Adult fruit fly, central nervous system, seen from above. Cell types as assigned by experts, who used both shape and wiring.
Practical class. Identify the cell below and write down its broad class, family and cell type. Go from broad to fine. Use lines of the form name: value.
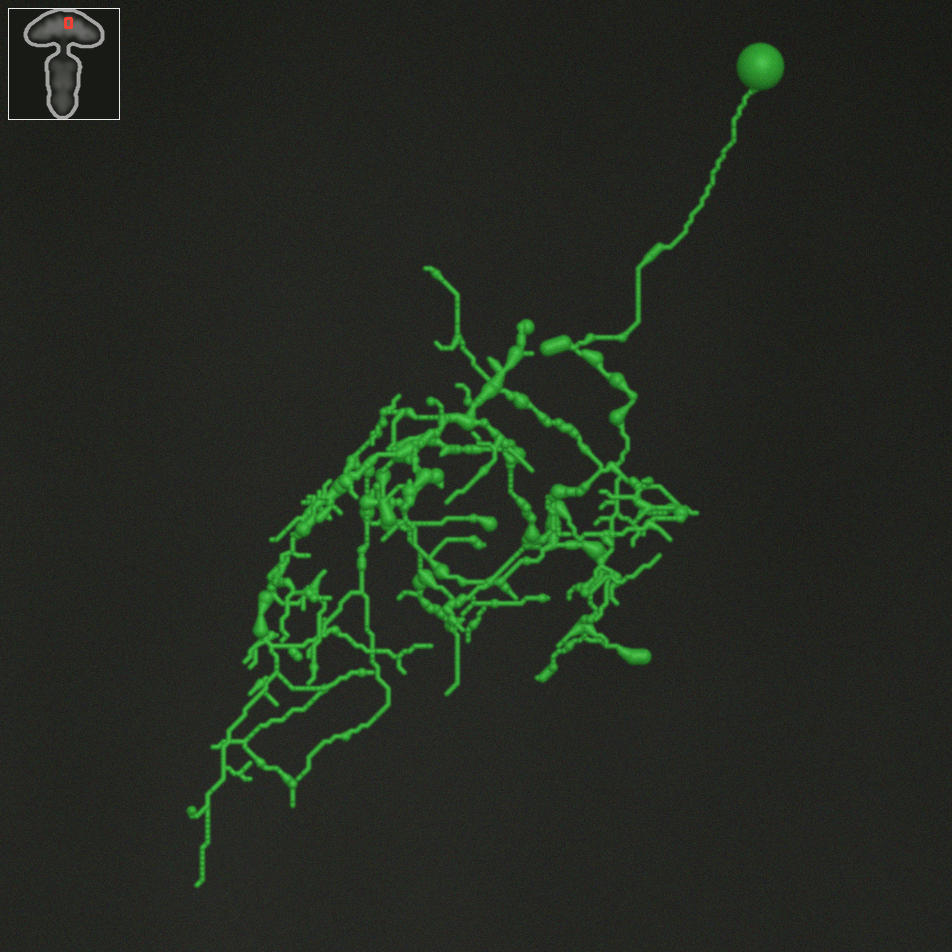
broad class: central-brain intrinsic neuron
family: hemilineage TRdl_b
cell type: GNG375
